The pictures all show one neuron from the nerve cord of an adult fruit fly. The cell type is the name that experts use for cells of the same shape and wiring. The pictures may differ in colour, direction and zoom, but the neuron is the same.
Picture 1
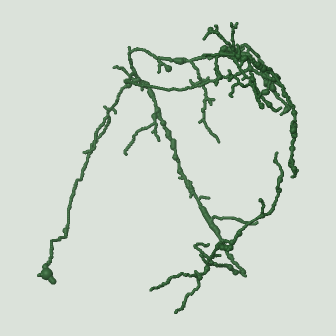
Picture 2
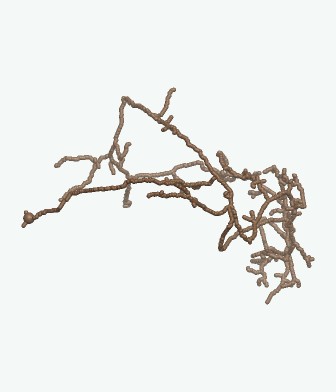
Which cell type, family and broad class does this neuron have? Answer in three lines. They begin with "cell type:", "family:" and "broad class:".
cell type: IN04B101
family: hemilineage 04B
broad class: nerve-cord intrinsic neuron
